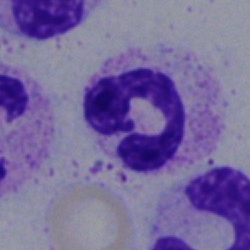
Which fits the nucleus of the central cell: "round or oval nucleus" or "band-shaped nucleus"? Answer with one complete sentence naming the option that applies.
It is a curved band, without separate lobes, that the nucleus forms.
